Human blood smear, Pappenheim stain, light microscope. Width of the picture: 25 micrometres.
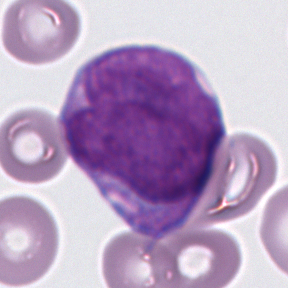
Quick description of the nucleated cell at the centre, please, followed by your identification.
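See how deep purple the chromatin is, with that fine, stippled texture. There's not much cytoplasm next to the nucleus, and it's widest underneath, making a crescent along the lower edge. The bottom of the cell tapers to a blunt point. It's an atypical promyelocyte.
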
